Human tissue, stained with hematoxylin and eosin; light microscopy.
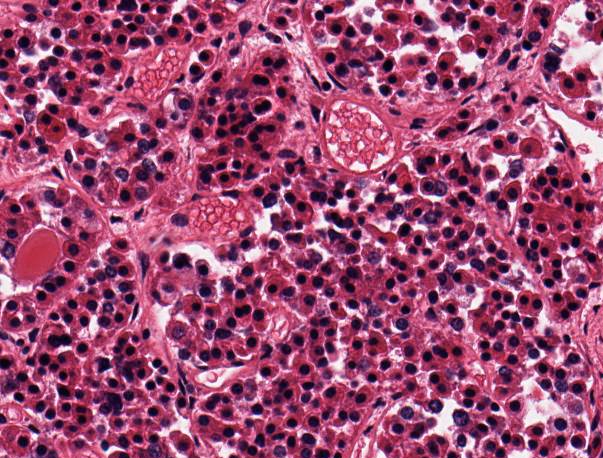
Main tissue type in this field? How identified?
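Answer: pars distalis of the pituitary. Nests and cords of cells, divided by thin pink septa, across the whole field.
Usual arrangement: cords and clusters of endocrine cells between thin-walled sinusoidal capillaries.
Thin-walled capillaries packed with red blood cells in the septa; clearest near top centre. Population mixed: many cells with abundant bright red granular cytoplasm, others pale or faintly purple.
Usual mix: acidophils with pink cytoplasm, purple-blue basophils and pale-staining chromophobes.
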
